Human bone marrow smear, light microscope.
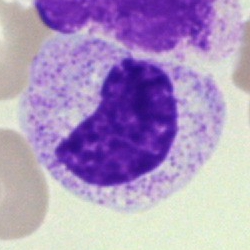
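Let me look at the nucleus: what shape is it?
Kidney-shaped, with one side indented.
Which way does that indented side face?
Toward the upper left.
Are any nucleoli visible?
None can be seen.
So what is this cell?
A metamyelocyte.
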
